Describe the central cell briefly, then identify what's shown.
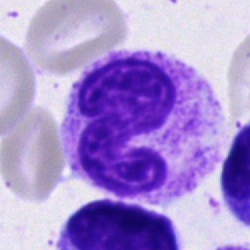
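Start with the outline, which is round and smooth. Inside, the nucleus runs as one continuous band, curved into an S shape. Plenty of cytoplasm surrounds it, and that cytoplasm holds no vacuoles. The central cell is a band neutrophil.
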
